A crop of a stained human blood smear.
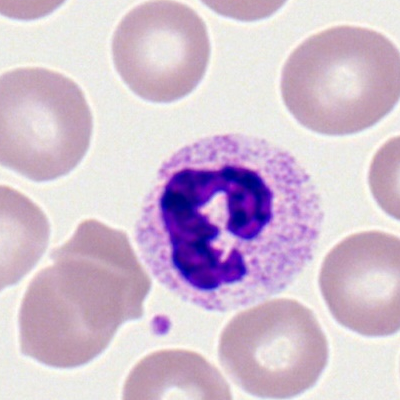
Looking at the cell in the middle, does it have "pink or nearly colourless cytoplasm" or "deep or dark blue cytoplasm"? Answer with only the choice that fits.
Pink or nearly colourless cytoplasm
